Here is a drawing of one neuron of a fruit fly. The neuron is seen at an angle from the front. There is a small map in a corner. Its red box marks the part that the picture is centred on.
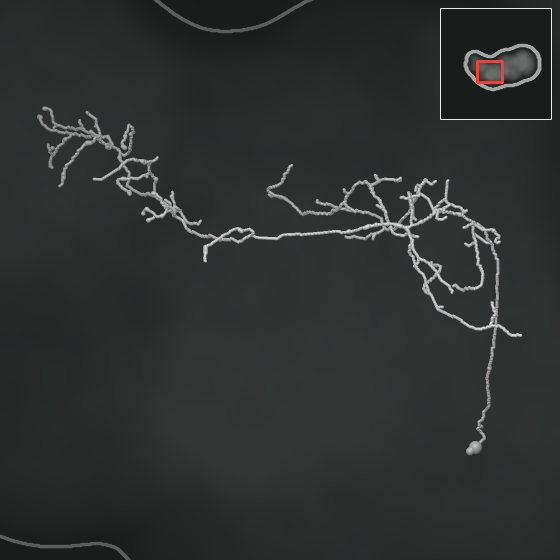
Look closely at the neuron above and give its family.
hemilineage 06A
